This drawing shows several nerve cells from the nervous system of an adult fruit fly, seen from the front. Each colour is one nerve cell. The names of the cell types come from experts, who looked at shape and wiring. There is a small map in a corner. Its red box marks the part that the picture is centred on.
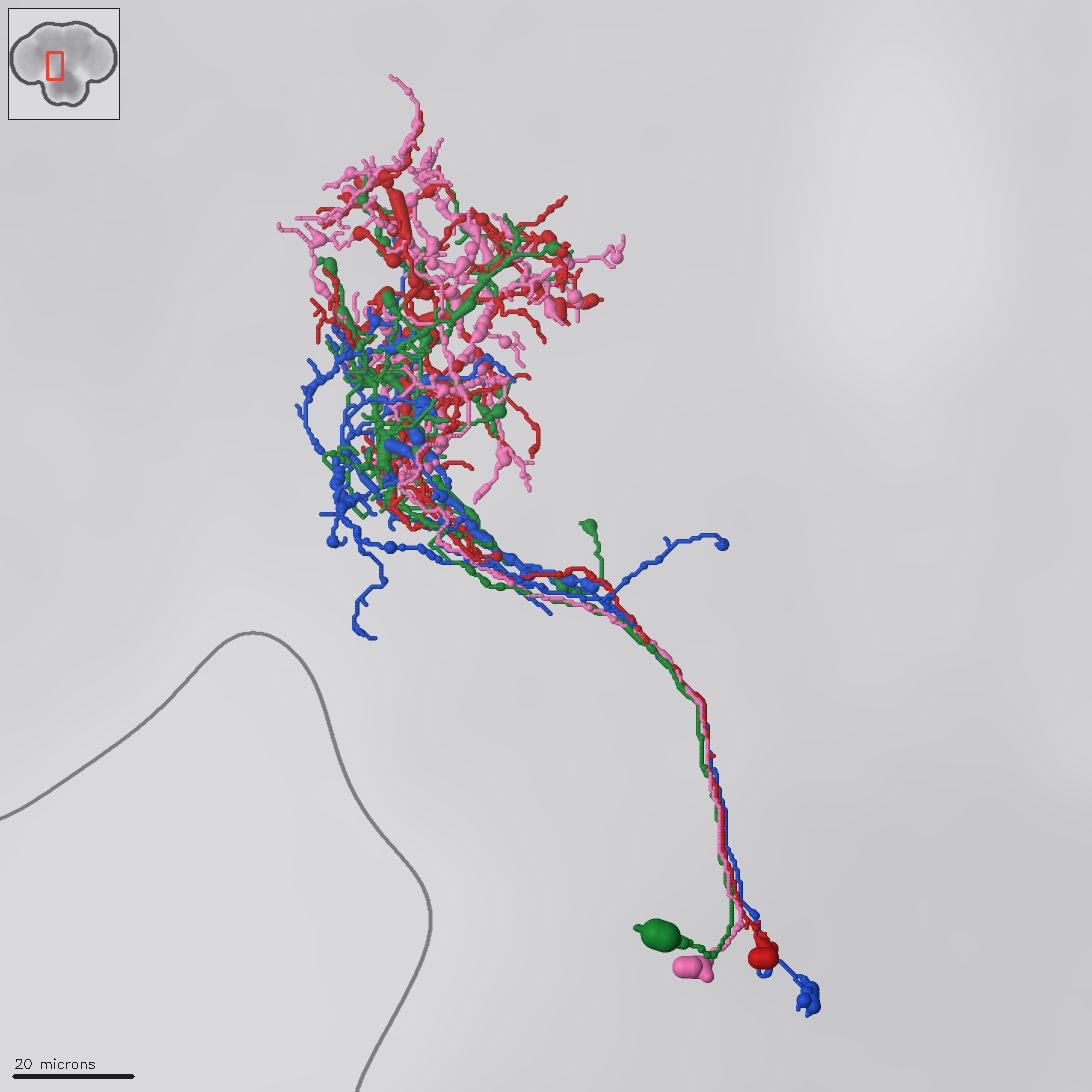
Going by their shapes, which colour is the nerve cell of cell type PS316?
pink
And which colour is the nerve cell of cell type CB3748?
green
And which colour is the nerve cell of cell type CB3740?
red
